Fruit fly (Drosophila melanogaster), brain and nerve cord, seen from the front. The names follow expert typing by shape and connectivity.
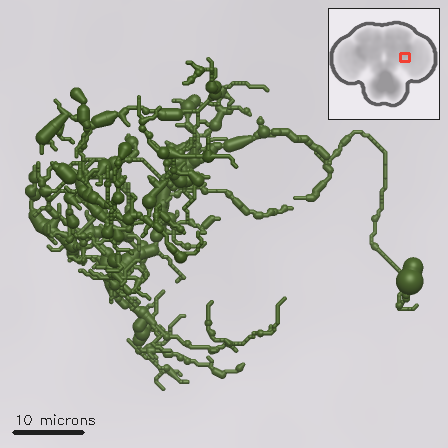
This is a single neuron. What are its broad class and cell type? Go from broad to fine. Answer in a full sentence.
A central-brain intrinsic neuron, type AVLP377.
